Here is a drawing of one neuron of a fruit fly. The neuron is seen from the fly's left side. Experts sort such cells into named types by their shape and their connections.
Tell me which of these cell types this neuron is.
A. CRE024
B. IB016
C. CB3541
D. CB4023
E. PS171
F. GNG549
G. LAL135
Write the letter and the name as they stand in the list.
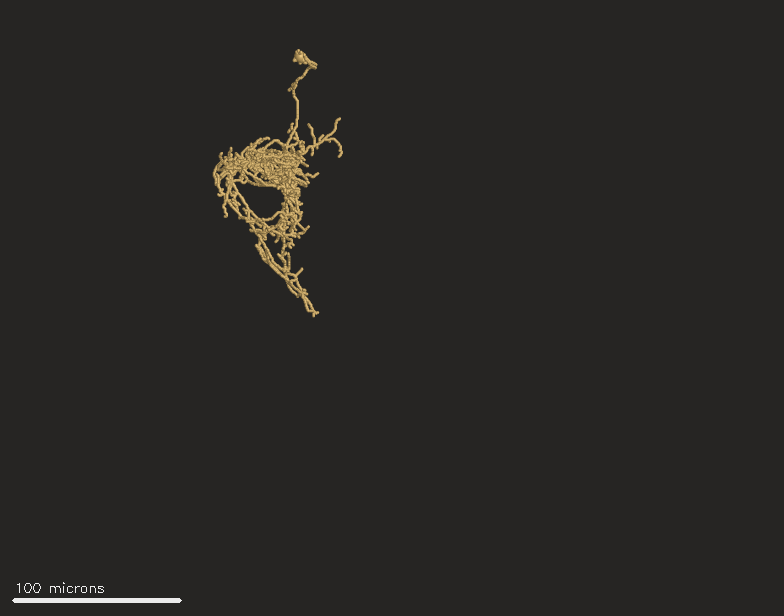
A. CRE024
